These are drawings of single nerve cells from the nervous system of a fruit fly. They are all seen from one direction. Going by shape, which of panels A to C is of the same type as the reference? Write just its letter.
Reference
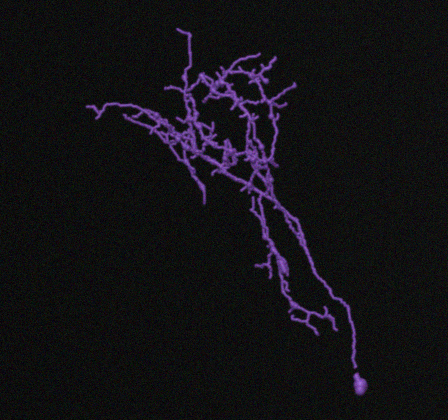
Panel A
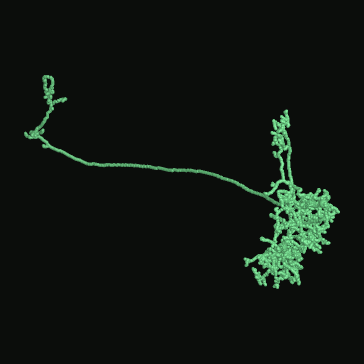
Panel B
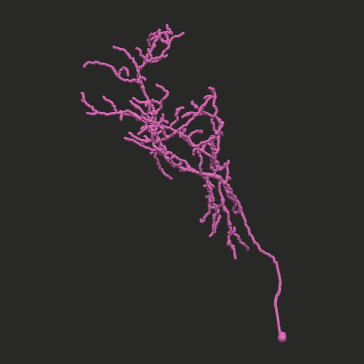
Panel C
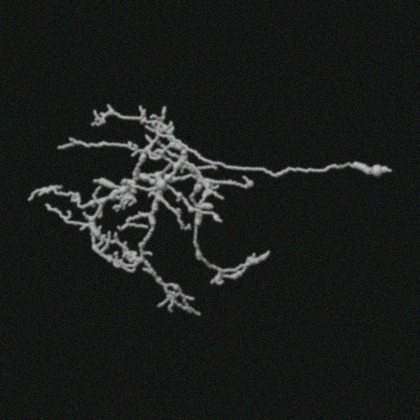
B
